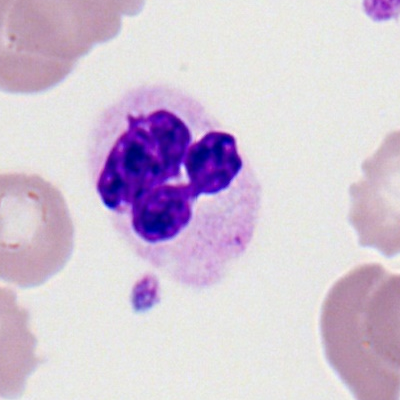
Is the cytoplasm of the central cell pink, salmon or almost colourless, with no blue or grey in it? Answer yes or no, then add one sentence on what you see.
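Yes. The cytoplasm is abundant and pale pink.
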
